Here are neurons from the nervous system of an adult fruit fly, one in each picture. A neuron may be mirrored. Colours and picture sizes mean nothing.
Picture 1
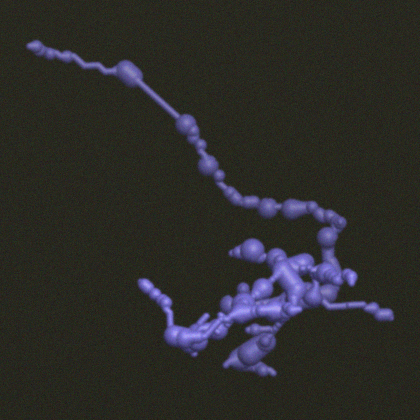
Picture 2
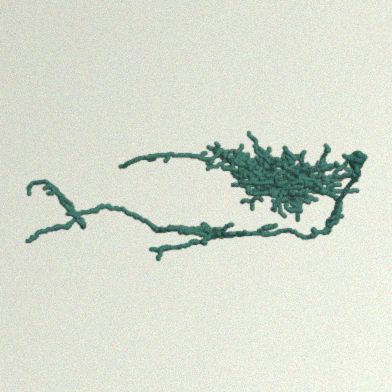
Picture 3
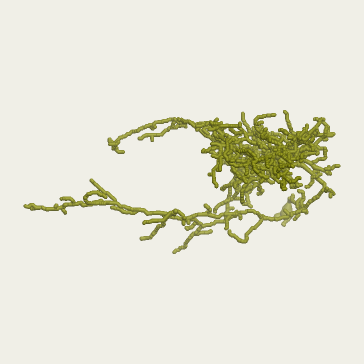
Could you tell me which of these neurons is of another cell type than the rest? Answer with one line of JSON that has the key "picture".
{"picture": 1}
